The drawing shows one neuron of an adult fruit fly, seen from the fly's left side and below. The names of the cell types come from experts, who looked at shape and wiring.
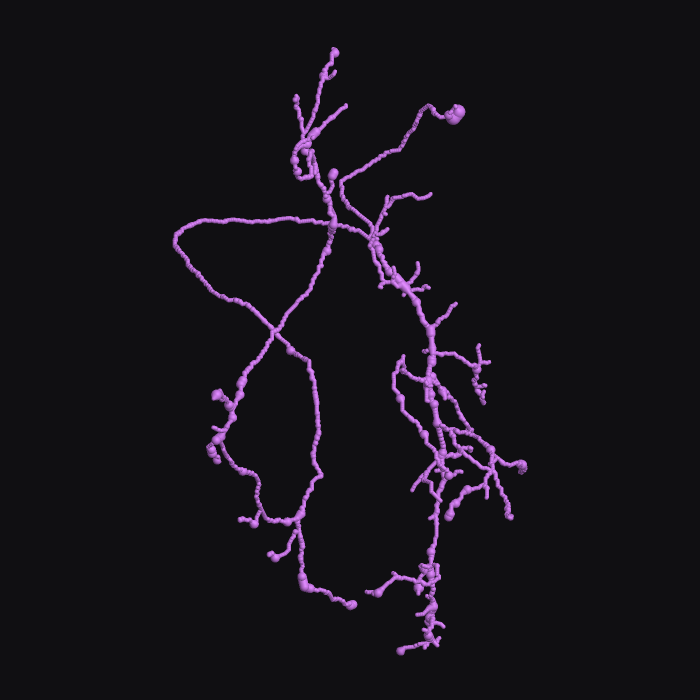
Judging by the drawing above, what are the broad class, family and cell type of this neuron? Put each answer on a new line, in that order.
central-brain intrinsic neuron
hemilineage PSp2
PS224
